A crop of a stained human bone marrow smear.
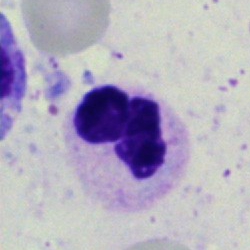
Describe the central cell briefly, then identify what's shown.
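The nucleus lies in the upper part of the cell, with a wider band of cytoplasm below it. Its chromatin is dense, dark purple and clumped. The cytoplasm is pale pink-lilac and lacks coarse, brightly coloured granules. This is a segmented neutrophil.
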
